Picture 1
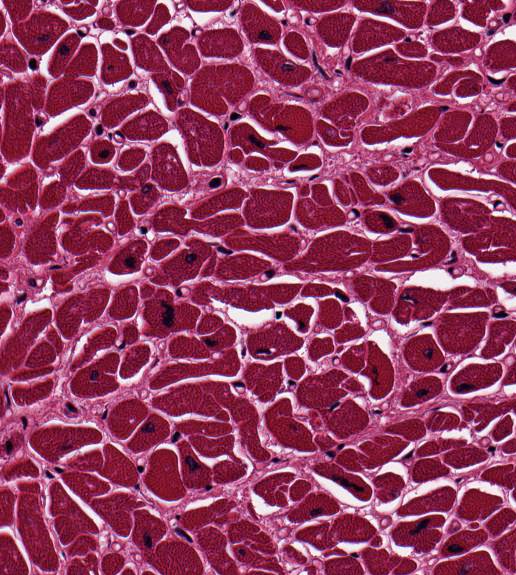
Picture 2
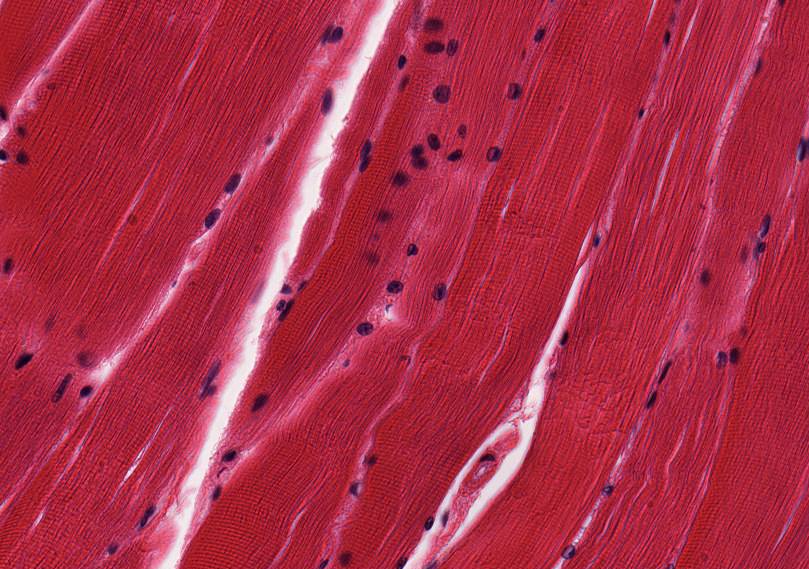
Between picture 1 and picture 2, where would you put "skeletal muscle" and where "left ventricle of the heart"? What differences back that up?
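Picture 1: left ventricle of the heart. Picture 2: skeletal muscle. Plane of section: left ventricle fibres fill the field, cut mostly in cross or oblique section; skeletal muscle shows long parallel fibres filling the field and running diagonally from lower left to upper right. Nuclei: in the left ventricle, where a fibre shows one, it is a single dark nucleus near the fibre centre; in skeletal muscle, small oval dark purple nuclei lie at the fibre edges rather than in the centres.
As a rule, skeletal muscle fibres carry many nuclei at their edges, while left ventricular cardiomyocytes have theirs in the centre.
Between fibres: small capillaries with tiny round lumens are scattered in the left ventricle. Cytoplasm: deep red in the left ventricle; deep, even red in skeletal muscle.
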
